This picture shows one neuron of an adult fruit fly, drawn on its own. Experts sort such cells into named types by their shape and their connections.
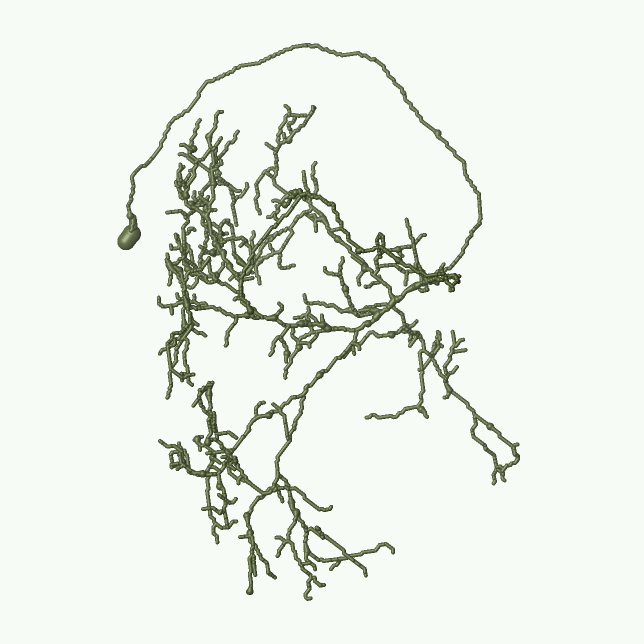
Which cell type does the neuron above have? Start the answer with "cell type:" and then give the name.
cell type: IN04B112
